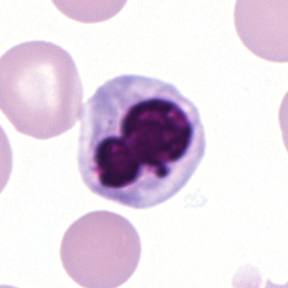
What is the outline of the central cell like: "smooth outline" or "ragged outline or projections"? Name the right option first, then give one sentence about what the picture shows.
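Smooth outline. The cell outline is roughly round and smooth.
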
